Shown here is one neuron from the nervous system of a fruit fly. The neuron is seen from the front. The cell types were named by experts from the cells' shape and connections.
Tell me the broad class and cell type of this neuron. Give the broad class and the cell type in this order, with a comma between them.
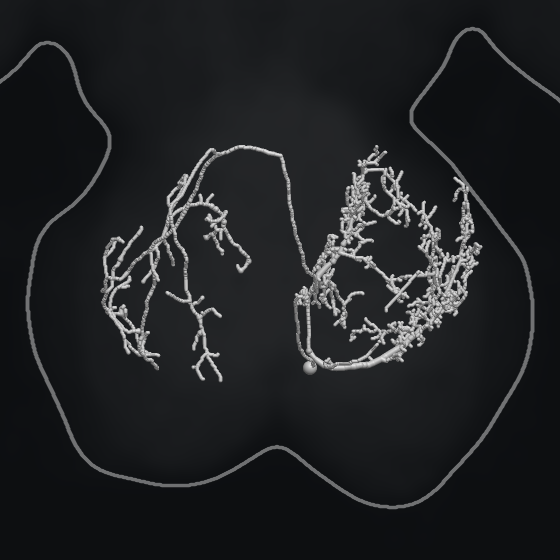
nerve-cord intrinsic neuron, INXXX022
